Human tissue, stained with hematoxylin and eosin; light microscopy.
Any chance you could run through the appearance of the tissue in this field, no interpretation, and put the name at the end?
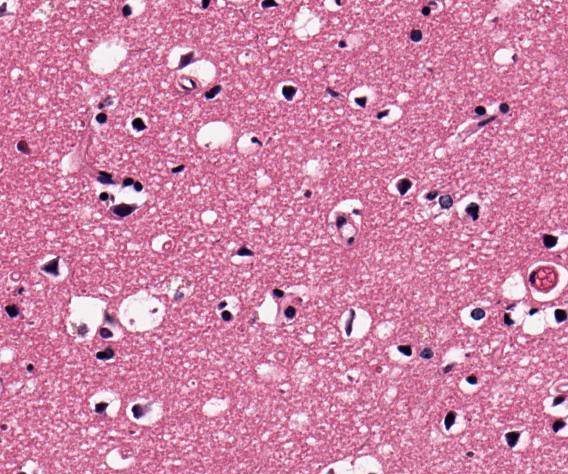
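Field: uniform, finely granular pink background; cells scattered singly, not arranged into units. Right edge, just below mid-height: small round vessel containing red blood cells. Upper right: thin elongated capillary with slender nuclei, running obliquely. No epithelium, glands or fat cells anywhere in the field. Tissue: cerebral cortex.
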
